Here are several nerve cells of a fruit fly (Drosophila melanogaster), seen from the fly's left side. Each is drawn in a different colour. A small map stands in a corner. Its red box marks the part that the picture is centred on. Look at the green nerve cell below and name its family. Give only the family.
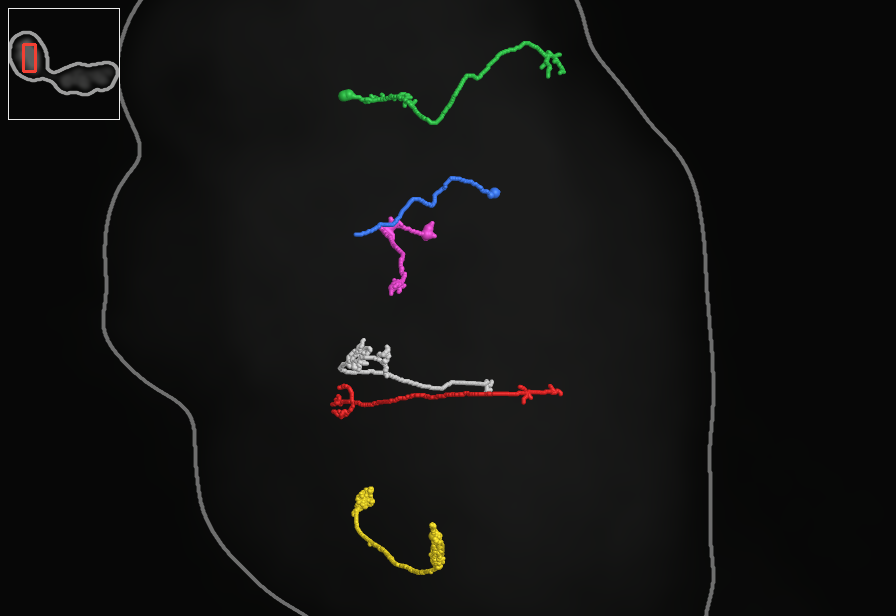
L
